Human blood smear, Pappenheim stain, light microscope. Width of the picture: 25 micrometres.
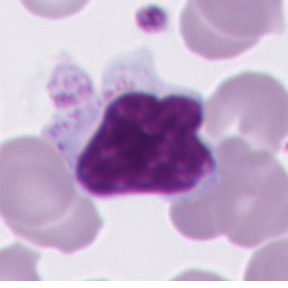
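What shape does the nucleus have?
Irregular, I'd say, with notches along its upper edge, and about 12 by 10 micrometres.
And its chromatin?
Dark purple and densely clumped, with only small paler spots.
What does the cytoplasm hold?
Fine pinkish-purple granules in pale cytoplasm, which is very scant along the lower and right sides of the nucleus.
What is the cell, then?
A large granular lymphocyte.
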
